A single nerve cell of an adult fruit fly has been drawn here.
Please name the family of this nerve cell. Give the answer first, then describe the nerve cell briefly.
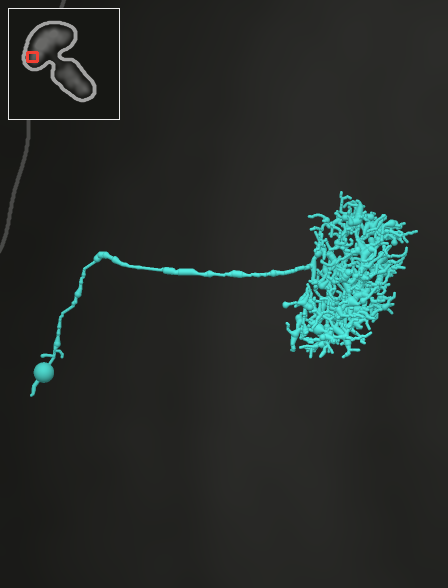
The family is Pm. This is an optic-lobe intrinsic neuron. It is in the brain and does not reach the nerve cord. The picture shows dozens of branch ends.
